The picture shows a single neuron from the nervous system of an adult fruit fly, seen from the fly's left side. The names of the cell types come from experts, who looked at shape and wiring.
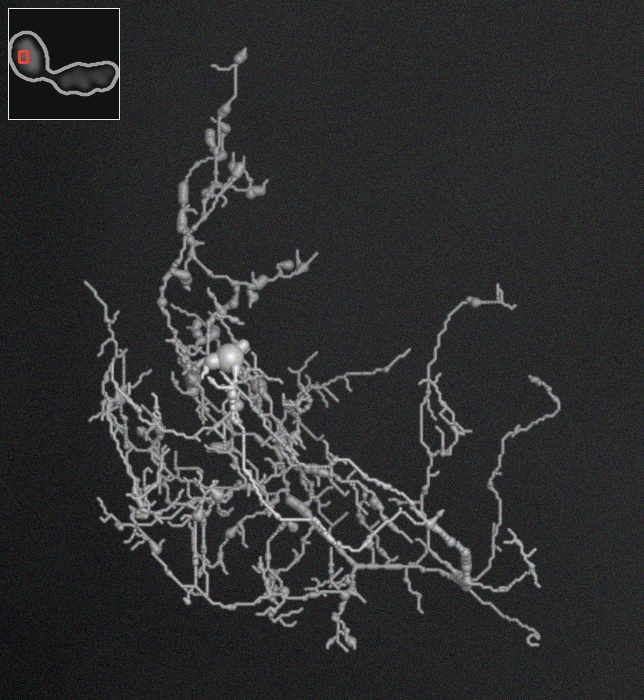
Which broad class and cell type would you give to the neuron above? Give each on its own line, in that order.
central-brain intrinsic neuron
AVLP381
